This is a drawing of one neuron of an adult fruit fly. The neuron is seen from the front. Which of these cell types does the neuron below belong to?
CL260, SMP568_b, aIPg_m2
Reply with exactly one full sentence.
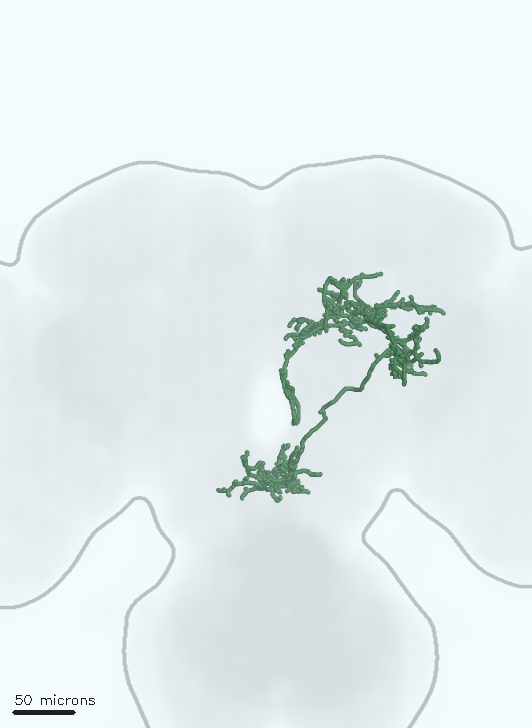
This neuron is typed as CL260.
